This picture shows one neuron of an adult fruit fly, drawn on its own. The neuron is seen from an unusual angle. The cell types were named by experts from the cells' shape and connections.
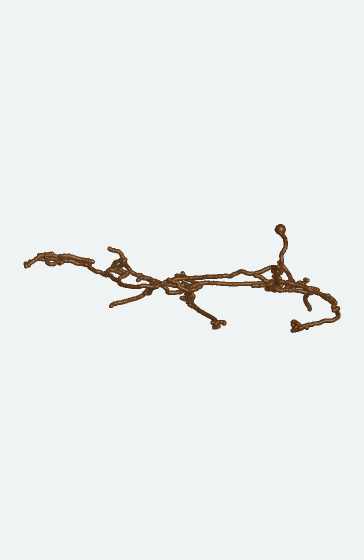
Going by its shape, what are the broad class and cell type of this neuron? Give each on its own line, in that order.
nerve-cord intrinsic neuron
INXXX204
